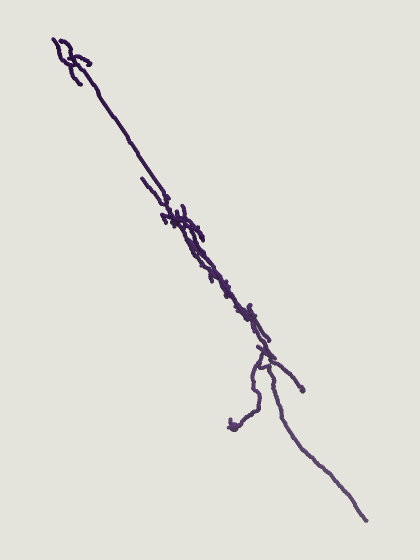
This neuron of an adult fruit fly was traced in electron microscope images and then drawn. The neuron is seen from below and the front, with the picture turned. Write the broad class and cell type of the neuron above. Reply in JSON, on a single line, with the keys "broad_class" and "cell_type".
{"broad_class": "efferent neuron of the nerve cord", "cell_type": "ENXXX226"}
